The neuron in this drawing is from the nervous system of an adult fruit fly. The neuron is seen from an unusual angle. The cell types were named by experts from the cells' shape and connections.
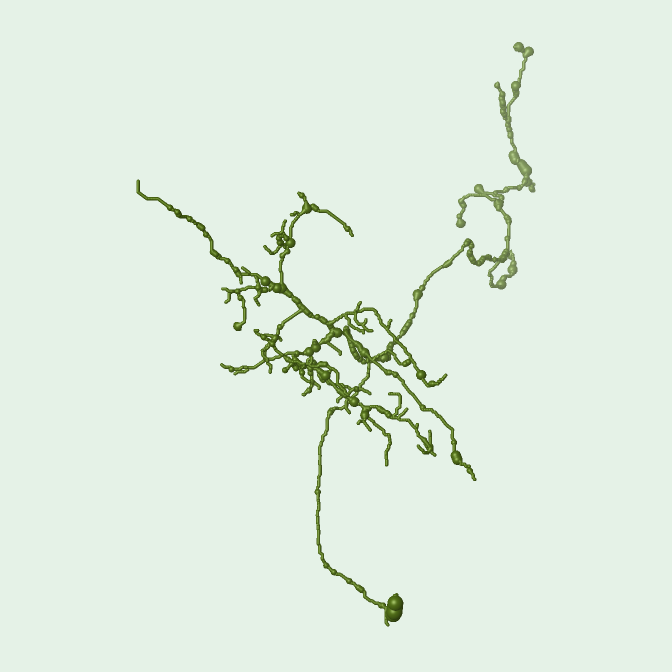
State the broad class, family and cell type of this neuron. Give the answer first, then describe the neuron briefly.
Its broad class is central-brain intrinsic neuron. Its family is hemilineage LB3. The cell type is GNG435. The cell body can be seen at the bottom of the picture. The picture shows dozens of branch ends.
